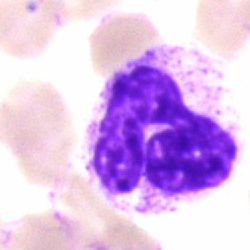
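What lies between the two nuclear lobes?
A small pale gap, near the centre of the cell.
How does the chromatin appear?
Dark purple and clumped, with scattered paler spots.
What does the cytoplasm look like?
A moderate, pale pink rim with fine purple granules scattered through it.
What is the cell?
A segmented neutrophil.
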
